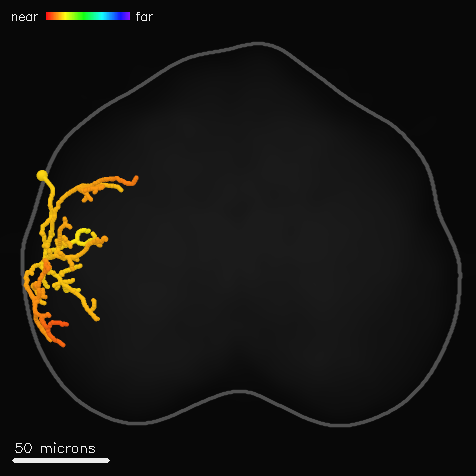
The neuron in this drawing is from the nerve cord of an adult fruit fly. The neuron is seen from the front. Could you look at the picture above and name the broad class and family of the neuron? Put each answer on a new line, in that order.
nerve-cord intrinsic neuron
hemilineage 19A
